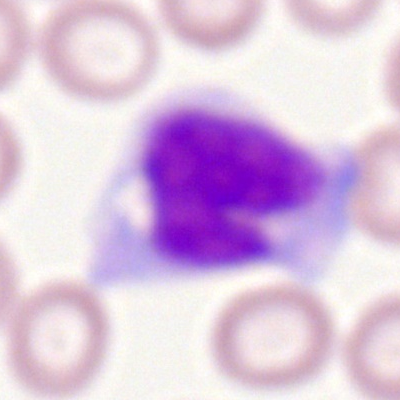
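Monocyte in a stained human blood smear, the cell at the centre of the field. Its outline is irregular and angular rather than round. A deep cleft indents the nucleus on its lower right side. The cytoplasm is pale blue, with no granules visible in it.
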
